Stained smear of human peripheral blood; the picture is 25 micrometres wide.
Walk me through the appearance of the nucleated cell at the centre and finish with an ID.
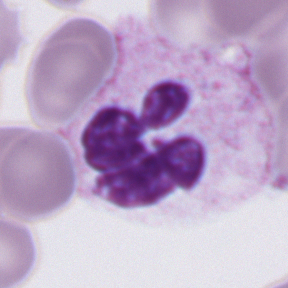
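Several lobes joined by narrow strands make up the nucleus. Its chromatin is dark purple and coarsely clumped. Set toward the left, the nucleus leaves a wider band of cytoplasm on the right, inside a roughly round outline. This is a segmented neutrophil.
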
